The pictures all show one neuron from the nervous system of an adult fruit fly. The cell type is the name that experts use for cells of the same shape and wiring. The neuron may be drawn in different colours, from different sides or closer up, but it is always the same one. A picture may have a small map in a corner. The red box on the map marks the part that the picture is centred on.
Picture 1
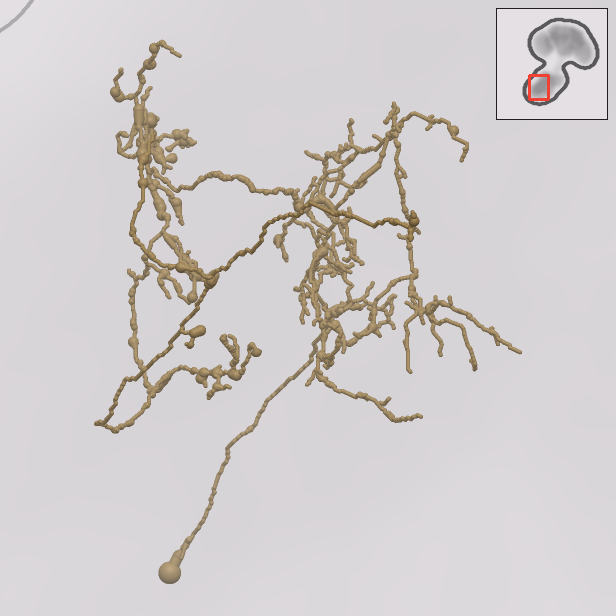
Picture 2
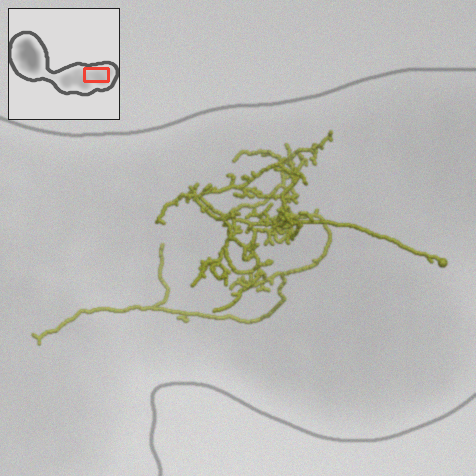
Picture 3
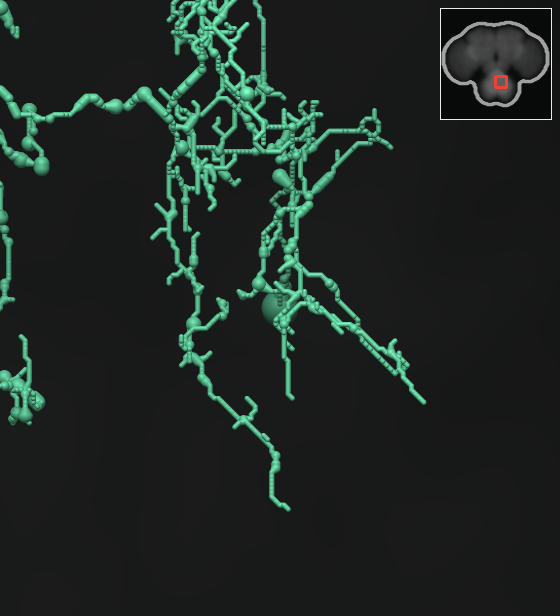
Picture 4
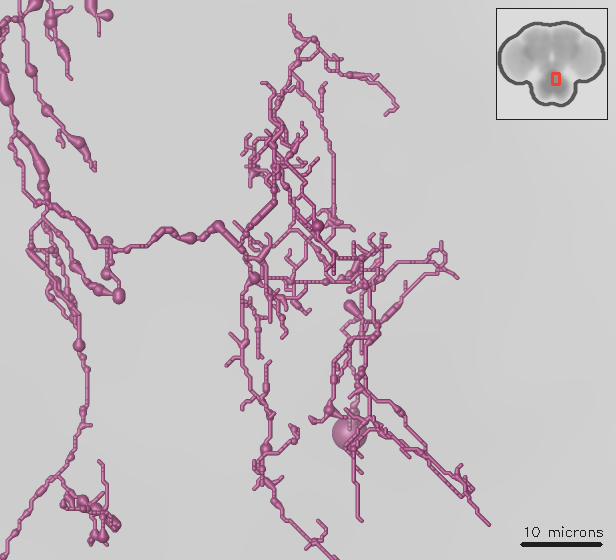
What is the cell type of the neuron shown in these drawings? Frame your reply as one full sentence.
The cell type IN05B084 includes this neuron.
